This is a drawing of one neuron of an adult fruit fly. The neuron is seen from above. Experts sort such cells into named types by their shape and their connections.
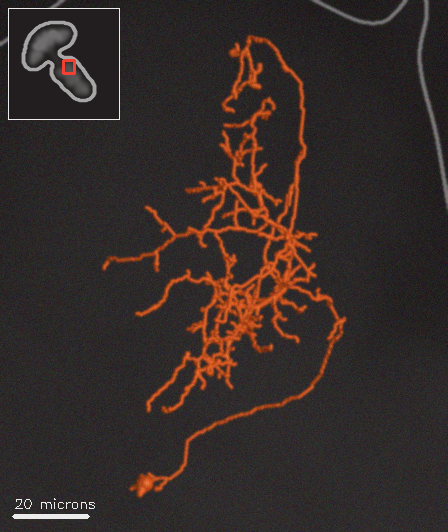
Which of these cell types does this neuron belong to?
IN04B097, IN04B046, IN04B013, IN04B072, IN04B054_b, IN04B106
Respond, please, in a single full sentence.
The neuron here is of the cell type IN04B097.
